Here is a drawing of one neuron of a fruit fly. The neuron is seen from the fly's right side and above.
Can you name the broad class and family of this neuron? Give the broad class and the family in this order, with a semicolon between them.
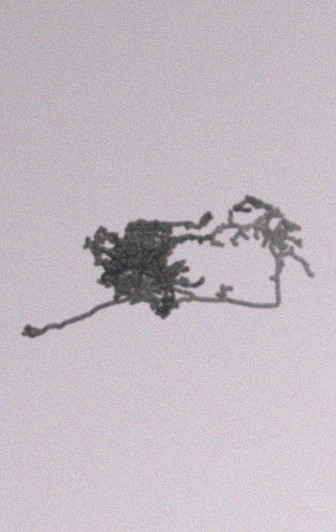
nerve-cord intrinsic neuron; hemilineage 05B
